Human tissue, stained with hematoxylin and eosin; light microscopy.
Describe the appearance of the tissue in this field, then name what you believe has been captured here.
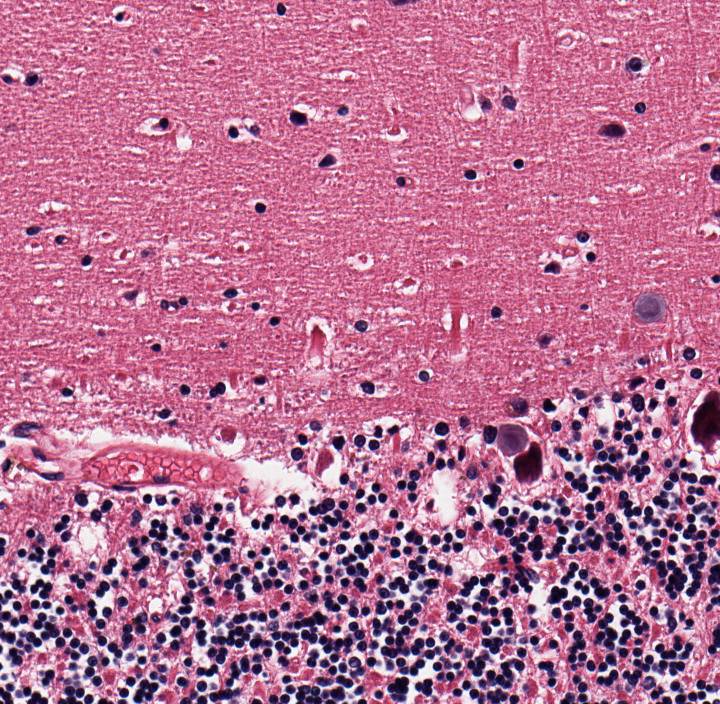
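The field divides into two layers. The upper layer is pale pink and sparsely cellular: a finely fibrillar feltwork with only scattered small nuclei. The lower layer is crowded with small, round, dark blue nuclei showing very little cytoplasm, among which lie scattered small pink islands free of nuclei. The tissue is cerebellum.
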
